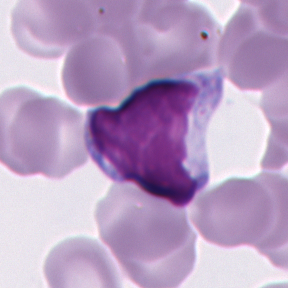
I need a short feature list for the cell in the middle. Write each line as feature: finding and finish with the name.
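Outline: angular and irregular, not round
Nucleus: fills most of the cell
Chromatin: dense, dark purple, a few faint lighter streaks
Cytoplasm: no visible granules
Name: typical lymphocyte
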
